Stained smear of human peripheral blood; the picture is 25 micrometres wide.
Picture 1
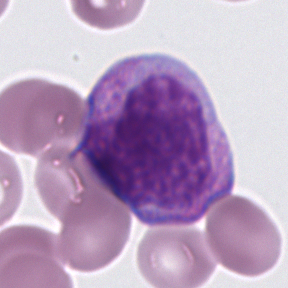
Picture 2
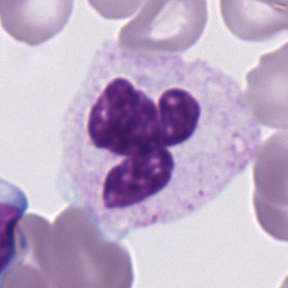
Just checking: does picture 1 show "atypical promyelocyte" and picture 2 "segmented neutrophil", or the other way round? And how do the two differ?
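Picture 1 shows an atypical promyelocyte, and picture 2 shows a segmented neutrophil. In picture 1 the cytoplasm is blue-purple with a deeper blue rim at the cell edge, and its band is wider on the left side of the cell than on the right. Fine pinkish-purple granules are scattered through it, and no vacuoles are visible.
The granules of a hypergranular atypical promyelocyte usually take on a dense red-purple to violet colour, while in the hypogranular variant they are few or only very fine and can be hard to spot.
In picture 2 the nucleus is divided into lobes, the chromatin is dense and dark purple throughout them, and no nucleoli are visible.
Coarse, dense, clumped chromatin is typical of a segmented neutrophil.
Both cells carry fine granules, but those in picture 1 are pinkish-purple, whereas those in picture 2 are lilac and scattered evenly through the cytoplasm.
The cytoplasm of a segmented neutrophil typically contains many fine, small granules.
Red cells press against the left and lower edges of the cell in picture 1 and lie against the upper and right edges in picture 2.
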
